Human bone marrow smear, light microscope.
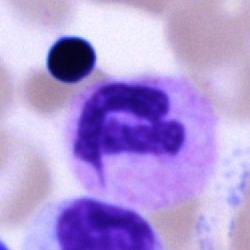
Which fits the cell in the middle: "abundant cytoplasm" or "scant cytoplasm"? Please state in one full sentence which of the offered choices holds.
The nucleus is surrounded by broad cytoplasm.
